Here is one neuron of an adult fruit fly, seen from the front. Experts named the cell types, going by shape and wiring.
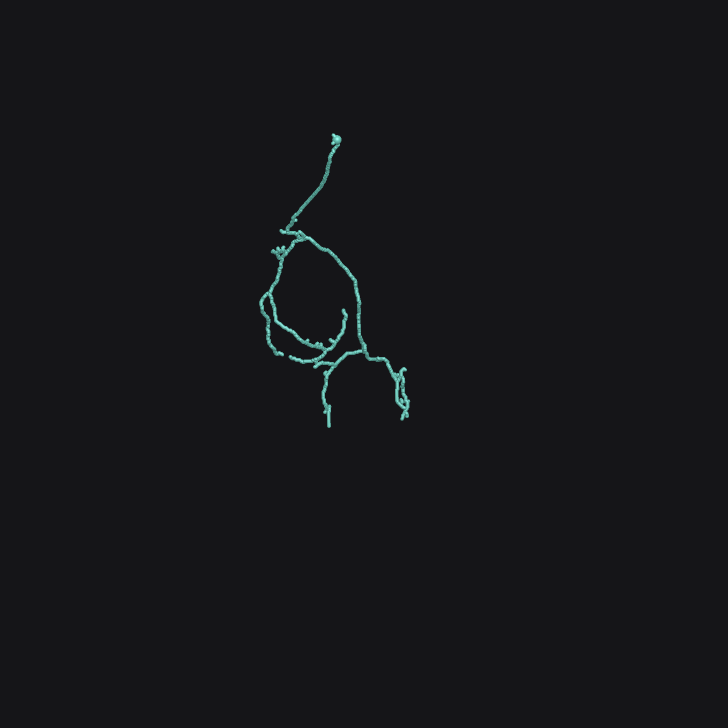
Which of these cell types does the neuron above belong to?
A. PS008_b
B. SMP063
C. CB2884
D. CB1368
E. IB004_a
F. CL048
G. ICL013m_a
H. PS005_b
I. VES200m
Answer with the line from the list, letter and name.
H. PS005_b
